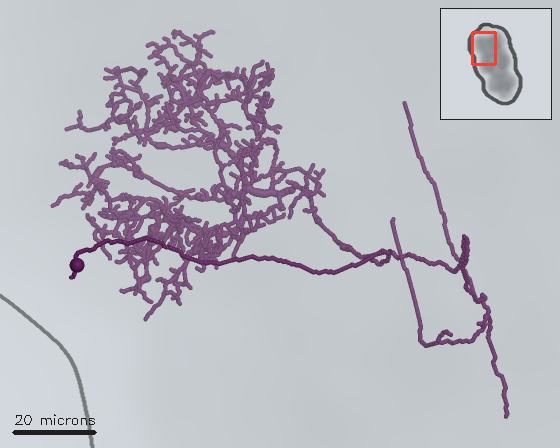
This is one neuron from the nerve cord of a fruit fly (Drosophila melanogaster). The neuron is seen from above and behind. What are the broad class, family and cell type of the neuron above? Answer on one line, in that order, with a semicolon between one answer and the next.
nerve-cord intrinsic neuron; hemilineage 23B; IN23B025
